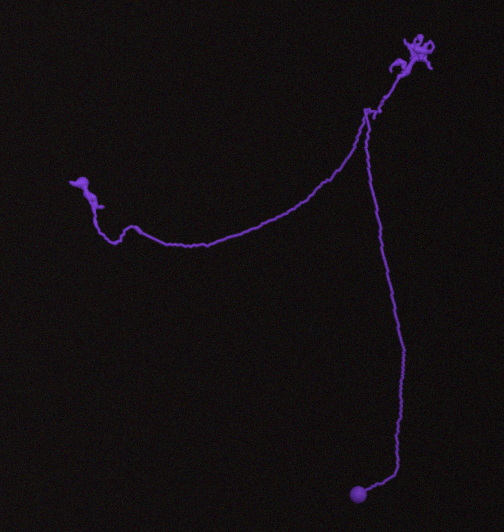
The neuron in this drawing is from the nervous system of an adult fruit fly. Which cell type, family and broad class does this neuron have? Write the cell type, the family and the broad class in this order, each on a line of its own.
T3
T
optic-lobe intrinsic neuron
